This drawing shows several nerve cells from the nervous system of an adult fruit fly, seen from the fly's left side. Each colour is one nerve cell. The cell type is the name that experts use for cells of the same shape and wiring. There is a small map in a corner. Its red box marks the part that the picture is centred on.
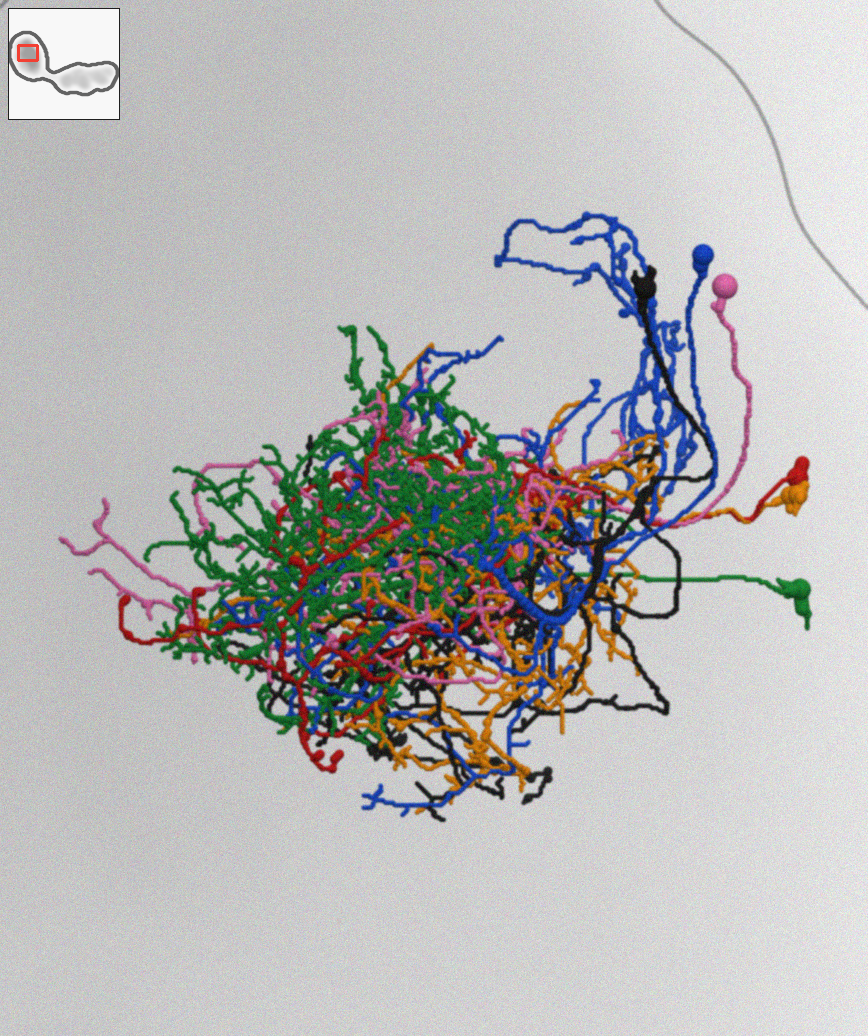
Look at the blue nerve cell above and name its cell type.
PVLP109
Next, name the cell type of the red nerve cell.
PVLP099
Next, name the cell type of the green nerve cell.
PVLP121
